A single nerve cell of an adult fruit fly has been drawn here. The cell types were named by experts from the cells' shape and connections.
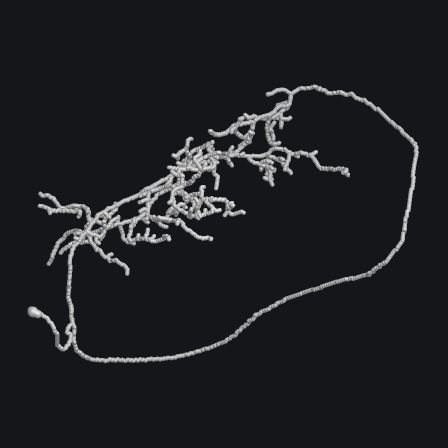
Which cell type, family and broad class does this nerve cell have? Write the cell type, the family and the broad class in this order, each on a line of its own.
LHAD1b5
hemilineage LHl2_dorsal
central-brain intrinsic neuron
